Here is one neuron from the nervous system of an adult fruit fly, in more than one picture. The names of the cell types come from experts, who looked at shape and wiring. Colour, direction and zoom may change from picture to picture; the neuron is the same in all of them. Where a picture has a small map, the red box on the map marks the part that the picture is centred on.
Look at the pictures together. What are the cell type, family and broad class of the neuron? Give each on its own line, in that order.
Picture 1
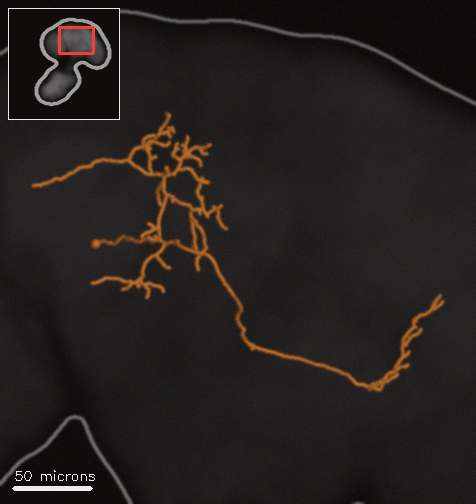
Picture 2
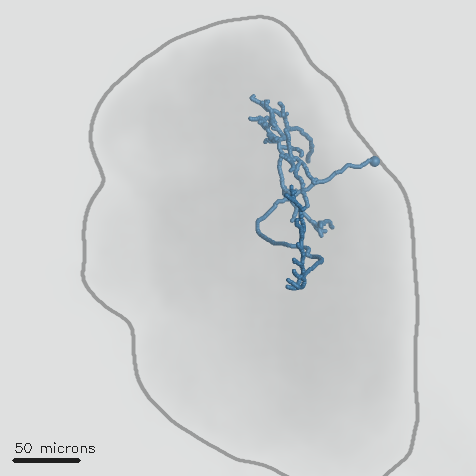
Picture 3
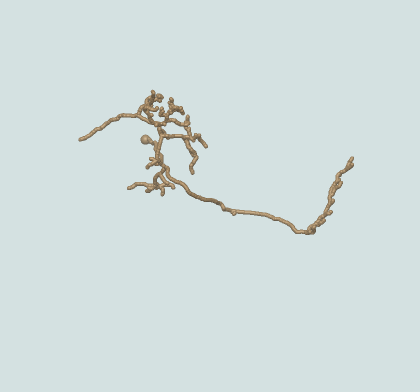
CB3113
hemilineage DM6_central1
central-brain intrinsic neuron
